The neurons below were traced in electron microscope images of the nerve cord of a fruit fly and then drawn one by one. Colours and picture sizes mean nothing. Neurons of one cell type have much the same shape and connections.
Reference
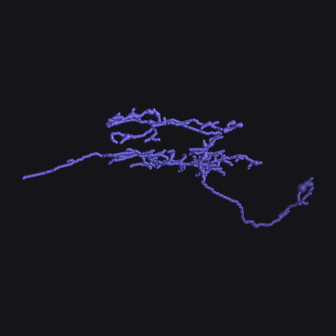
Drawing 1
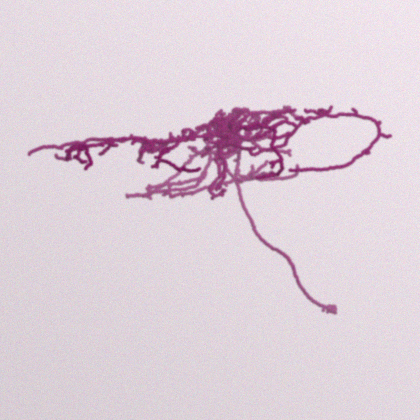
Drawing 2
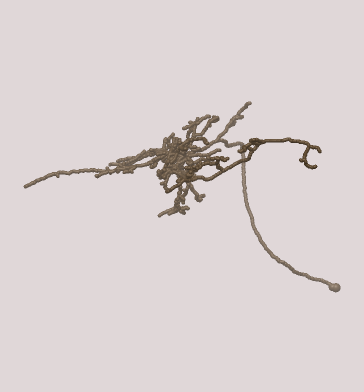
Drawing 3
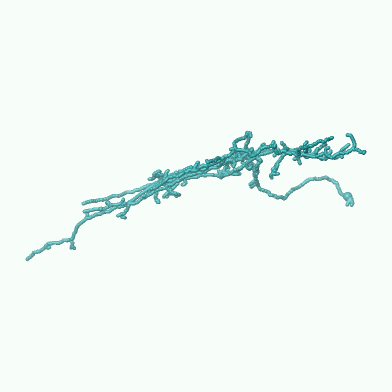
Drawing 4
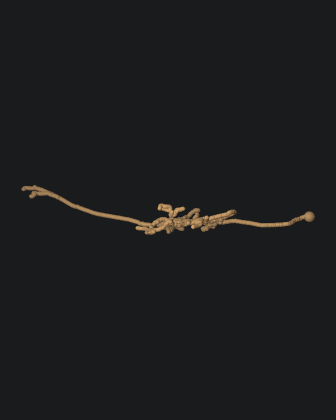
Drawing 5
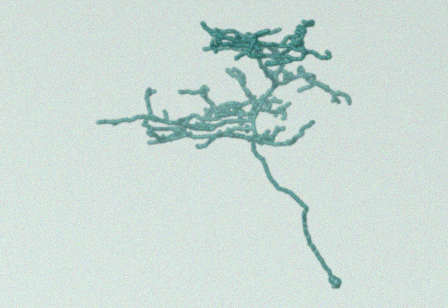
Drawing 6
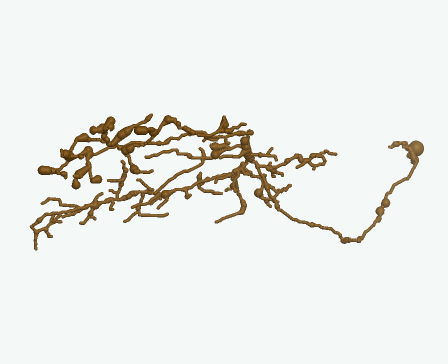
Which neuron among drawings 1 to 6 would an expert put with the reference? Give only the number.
6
